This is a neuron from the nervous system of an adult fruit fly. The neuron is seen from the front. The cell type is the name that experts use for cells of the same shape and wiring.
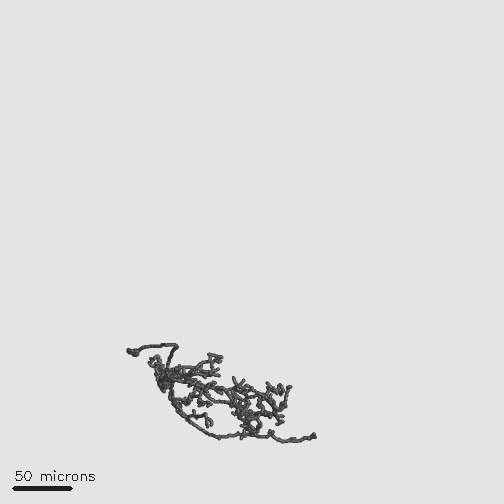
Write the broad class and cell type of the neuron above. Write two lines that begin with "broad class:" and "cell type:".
broad class: central-brain intrinsic neuron
cell type: GNG118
